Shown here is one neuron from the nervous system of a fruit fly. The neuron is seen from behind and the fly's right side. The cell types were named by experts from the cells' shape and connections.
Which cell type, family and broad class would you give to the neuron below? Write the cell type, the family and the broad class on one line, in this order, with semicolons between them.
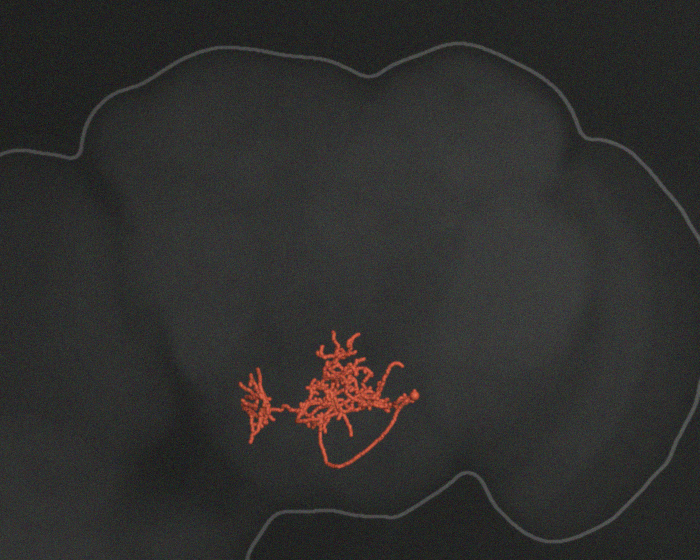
GNG251; hemilineage LB3; central-brain intrinsic neuron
